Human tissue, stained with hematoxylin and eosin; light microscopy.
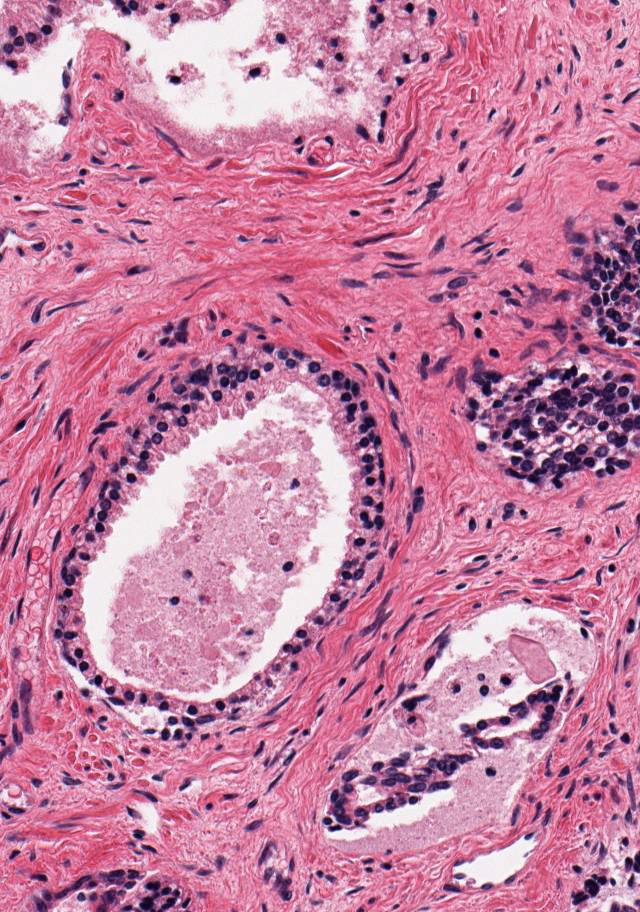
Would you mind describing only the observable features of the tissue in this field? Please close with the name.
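I see several separate epithelial structures scattered through abundant dense pink fibrous stroma. The central duct is lined by cells with small, round, dark-staining nuclei, and spindle cells and collagen fibres wrap concentrically around it. At the middle of the right edge there is a solid nest of crowded small dark-nucleated cells, with no open lumen. What I am looking at is prostate.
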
